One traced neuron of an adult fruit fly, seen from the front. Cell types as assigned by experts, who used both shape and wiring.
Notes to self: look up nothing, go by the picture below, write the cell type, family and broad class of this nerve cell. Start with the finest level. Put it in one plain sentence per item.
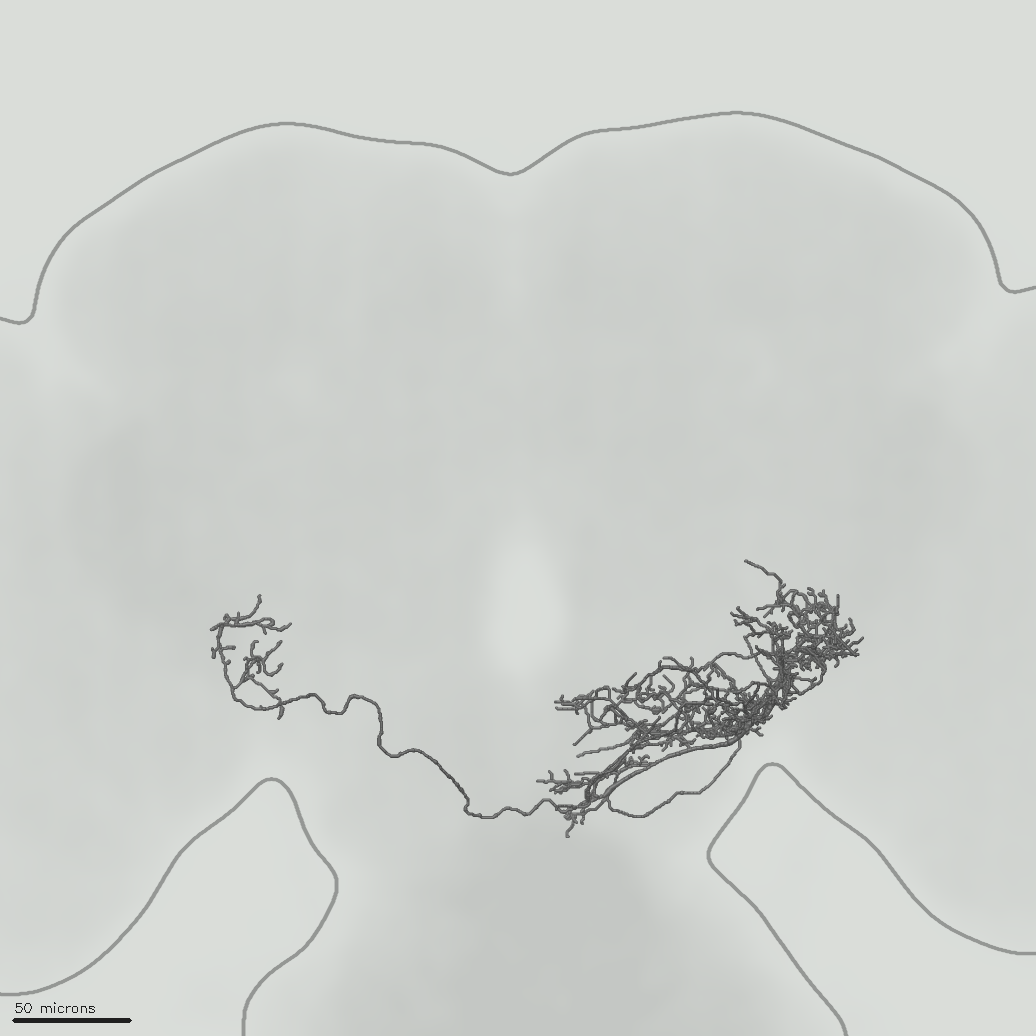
Type CB0533 of hemilineage 07B, a central-brain intrinsic neuron.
